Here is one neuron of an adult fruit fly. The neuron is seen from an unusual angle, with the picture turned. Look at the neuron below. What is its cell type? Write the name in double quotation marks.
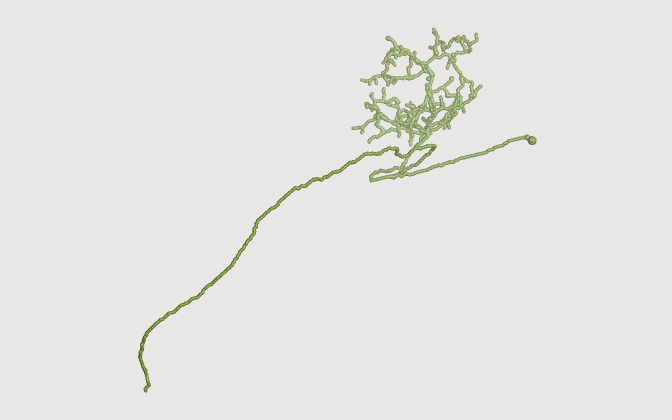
"LC20b"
